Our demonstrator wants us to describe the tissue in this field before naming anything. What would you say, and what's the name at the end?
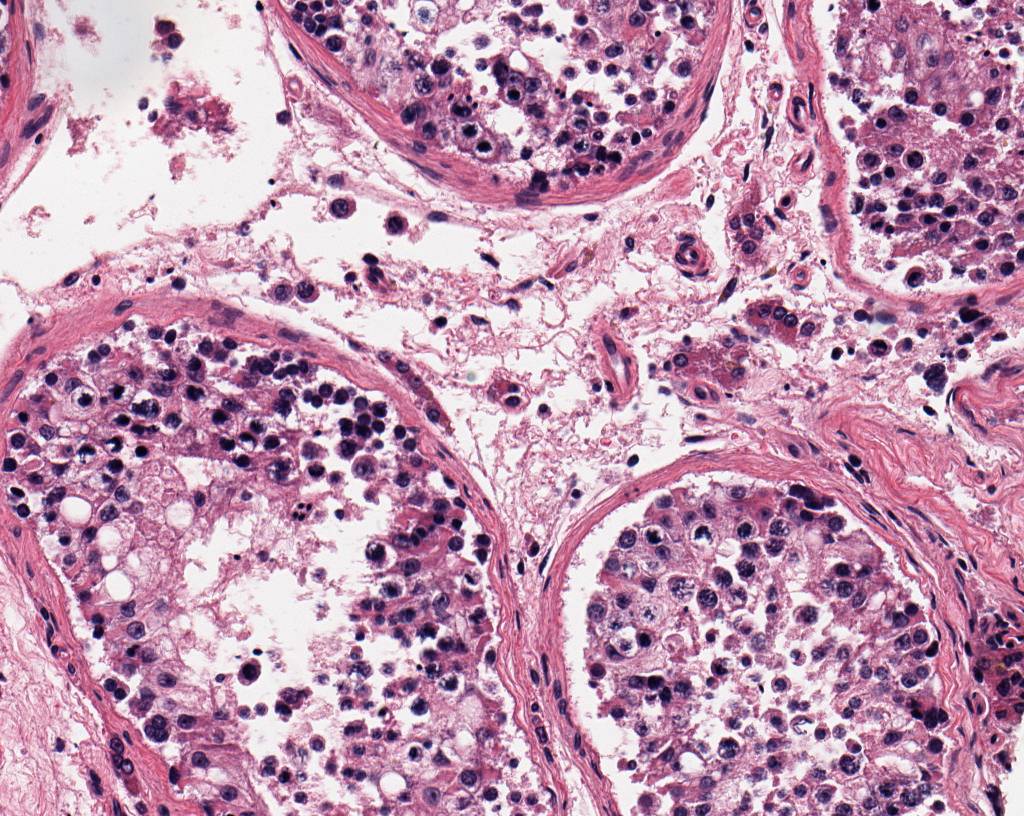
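Several large rounded tubules cut in cross-section make up the field, a loose band of tissue running between them through the centre. They are filled by crowded round cells in several layers, many with dark round nuclei, some larger with coarse, clumped chromatin. The lower left tubule holds several clear, round vacuoles. The tissue is testis.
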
